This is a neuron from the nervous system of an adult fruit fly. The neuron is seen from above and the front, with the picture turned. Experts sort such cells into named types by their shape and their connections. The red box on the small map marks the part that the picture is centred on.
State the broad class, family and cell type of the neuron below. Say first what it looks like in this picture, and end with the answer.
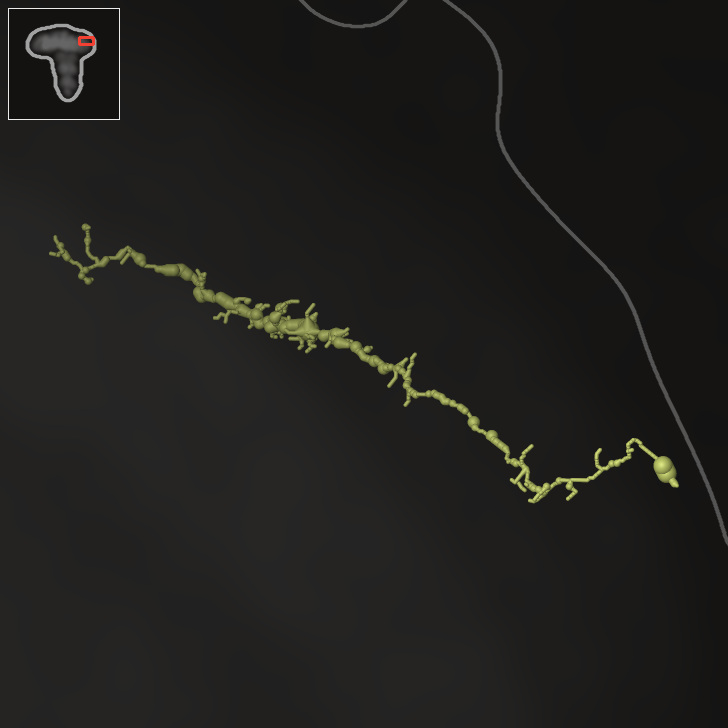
Dozens of branch ends can be seen. As drawn here it is wider than it is tall. It is an optic-lobe intrinsic neuron. The family is Dm. Its cell type is Dm3c.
